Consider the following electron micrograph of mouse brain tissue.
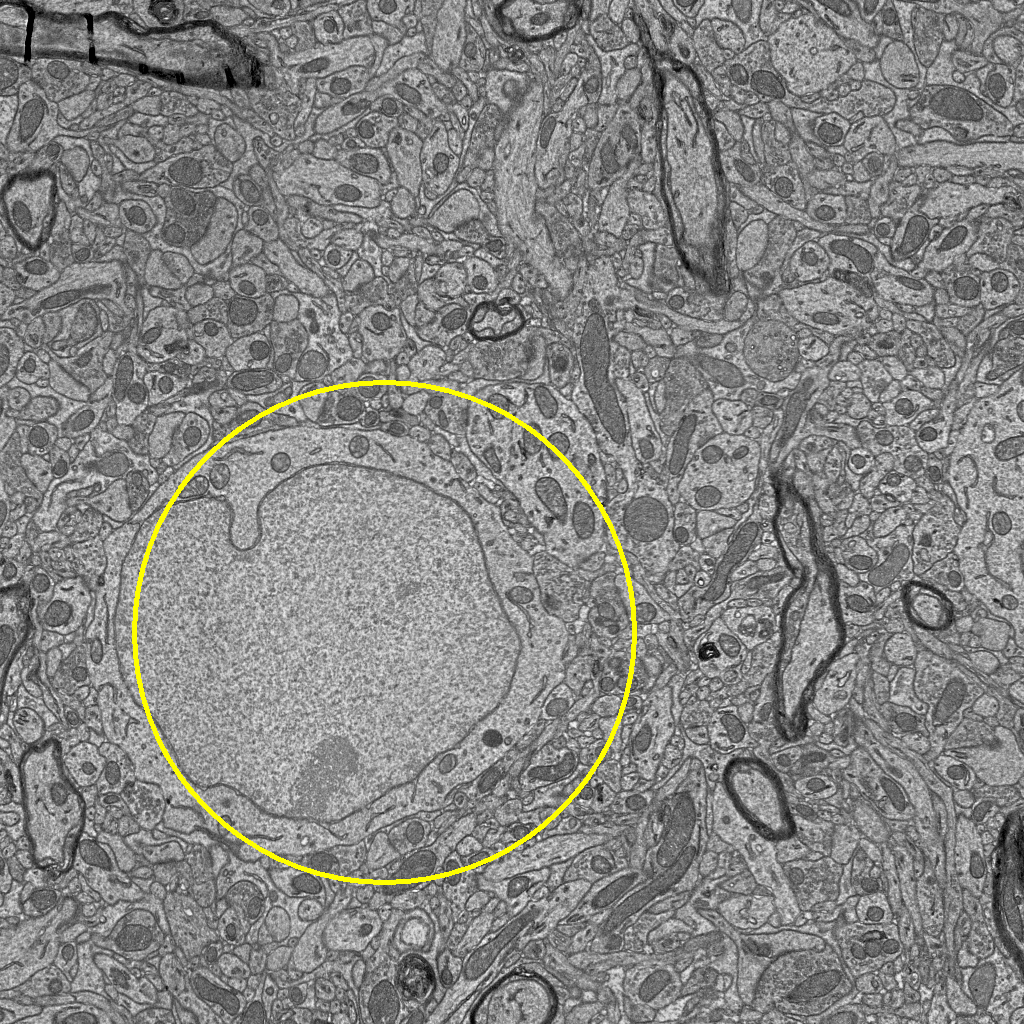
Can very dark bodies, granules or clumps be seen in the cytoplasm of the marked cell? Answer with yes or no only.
Yes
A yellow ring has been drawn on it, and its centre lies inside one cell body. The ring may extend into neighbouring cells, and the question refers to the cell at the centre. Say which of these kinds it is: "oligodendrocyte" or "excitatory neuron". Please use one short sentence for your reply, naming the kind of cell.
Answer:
The centre of the ring falls on an excitatory neuron.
